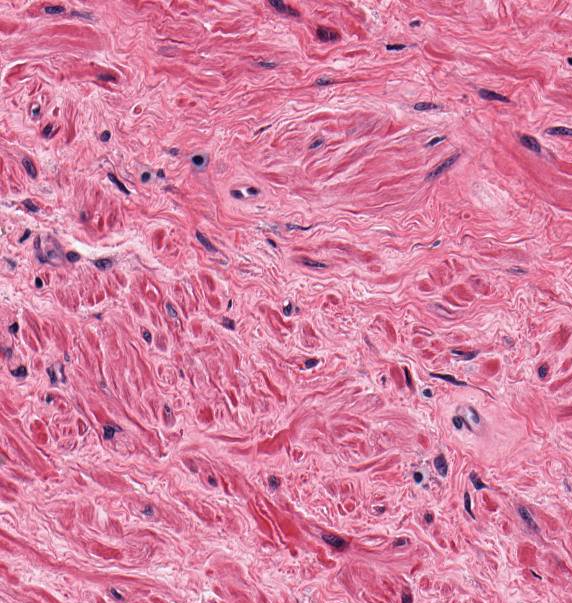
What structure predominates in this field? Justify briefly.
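Fibromuscular stroma. Whole field: interlacing bundles of pink fibres running in different directions.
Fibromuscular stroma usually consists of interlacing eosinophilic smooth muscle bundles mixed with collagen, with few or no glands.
No epithelium or glands anywhere. Left half and centre: many bundles cut across, seen as rounded pink profiles. Spindle-cell nuclei elongated, dark-staining.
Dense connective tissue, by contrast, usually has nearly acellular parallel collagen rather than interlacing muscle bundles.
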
